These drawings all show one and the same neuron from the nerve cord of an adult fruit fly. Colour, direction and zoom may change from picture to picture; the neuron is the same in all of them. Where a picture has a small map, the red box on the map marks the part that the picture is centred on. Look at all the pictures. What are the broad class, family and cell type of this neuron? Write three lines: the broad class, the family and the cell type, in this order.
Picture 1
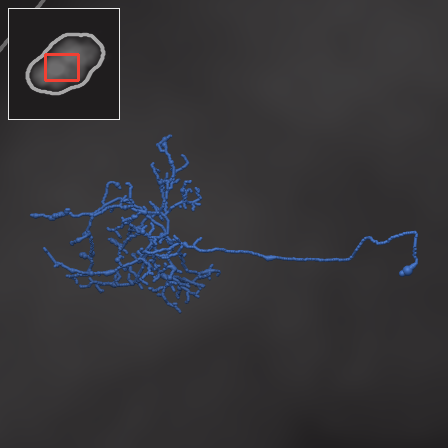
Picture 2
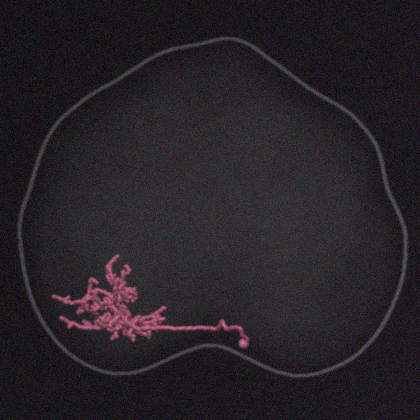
nerve-cord intrinsic neuron
hemilineage 14A
IN14A079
